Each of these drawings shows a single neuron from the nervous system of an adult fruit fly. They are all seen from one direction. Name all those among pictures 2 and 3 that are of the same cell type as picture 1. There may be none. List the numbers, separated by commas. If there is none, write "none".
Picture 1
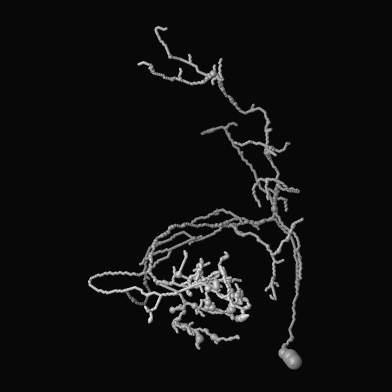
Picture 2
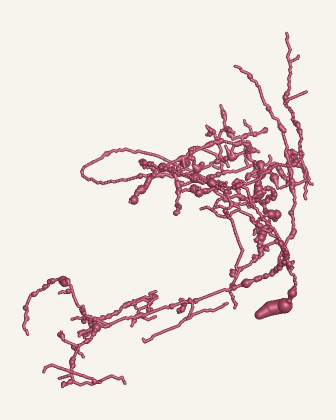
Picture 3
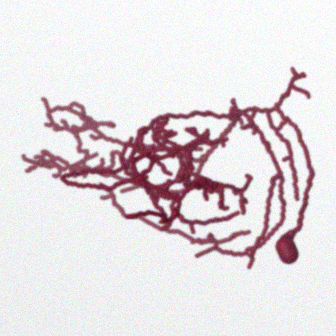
none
